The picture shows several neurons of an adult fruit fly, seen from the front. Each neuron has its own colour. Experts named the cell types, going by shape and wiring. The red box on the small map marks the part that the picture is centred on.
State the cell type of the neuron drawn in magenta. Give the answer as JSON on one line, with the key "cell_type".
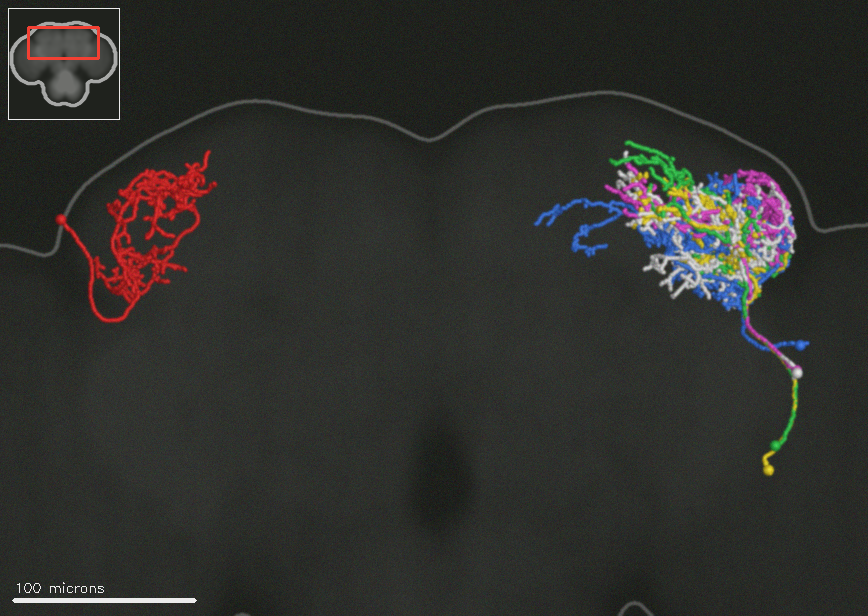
{"cell_type": "CB1241"}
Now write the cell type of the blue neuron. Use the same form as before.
{"cell_type": "LHAV3f1"}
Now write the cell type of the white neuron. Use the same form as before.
{"cell_type": "LHAV2k13"}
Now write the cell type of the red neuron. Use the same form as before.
{"cell_type": "LHAV4e4"}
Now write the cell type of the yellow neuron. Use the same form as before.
{"cell_type": "CB2133"}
